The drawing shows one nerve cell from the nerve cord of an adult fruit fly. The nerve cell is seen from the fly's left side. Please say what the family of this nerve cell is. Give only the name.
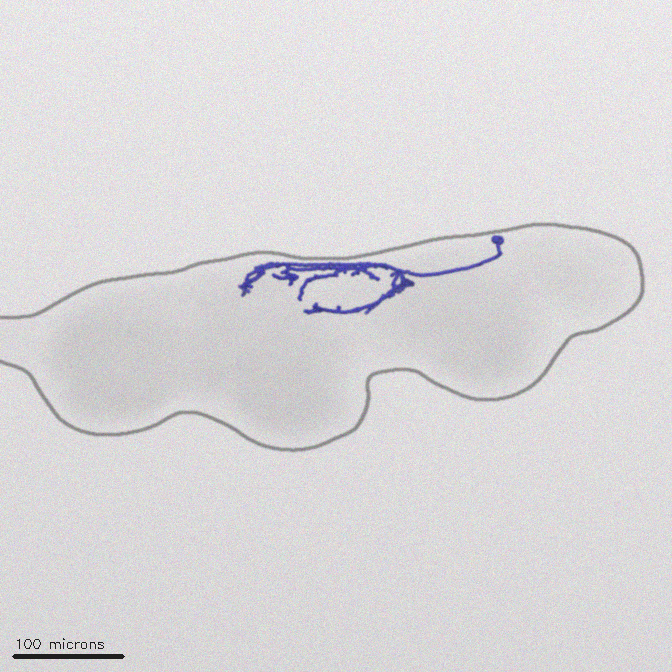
hemilineage 03B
